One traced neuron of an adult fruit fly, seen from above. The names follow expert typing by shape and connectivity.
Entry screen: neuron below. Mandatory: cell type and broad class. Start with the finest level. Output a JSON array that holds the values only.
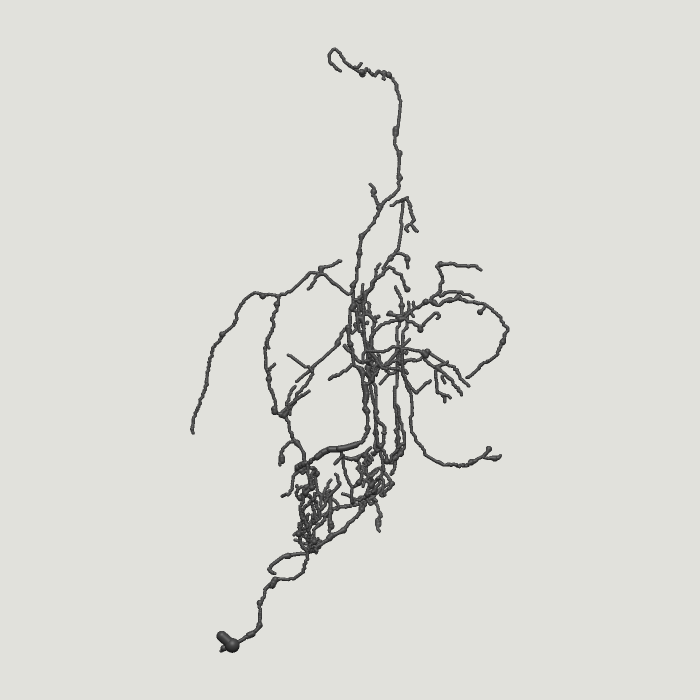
["INXXX295", "nerve-cord intrinsic neuron"]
